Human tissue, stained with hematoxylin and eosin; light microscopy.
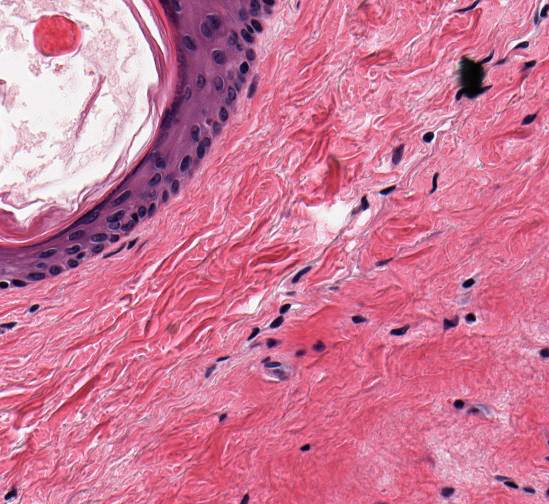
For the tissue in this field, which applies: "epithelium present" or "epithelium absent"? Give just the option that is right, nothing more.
Epithelium present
